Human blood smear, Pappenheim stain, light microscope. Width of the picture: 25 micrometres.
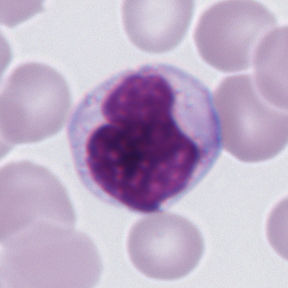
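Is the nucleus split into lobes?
No, it is a single mass, about 12 by 10 micrometres, filling about 60% of the cell's area.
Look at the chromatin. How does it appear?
Dark purple and patchy, with small paler spots scattered through it.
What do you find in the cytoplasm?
It is pale grey-blue and holds a fine dust of tiny pinkish-purple granules.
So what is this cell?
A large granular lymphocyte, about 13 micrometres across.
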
